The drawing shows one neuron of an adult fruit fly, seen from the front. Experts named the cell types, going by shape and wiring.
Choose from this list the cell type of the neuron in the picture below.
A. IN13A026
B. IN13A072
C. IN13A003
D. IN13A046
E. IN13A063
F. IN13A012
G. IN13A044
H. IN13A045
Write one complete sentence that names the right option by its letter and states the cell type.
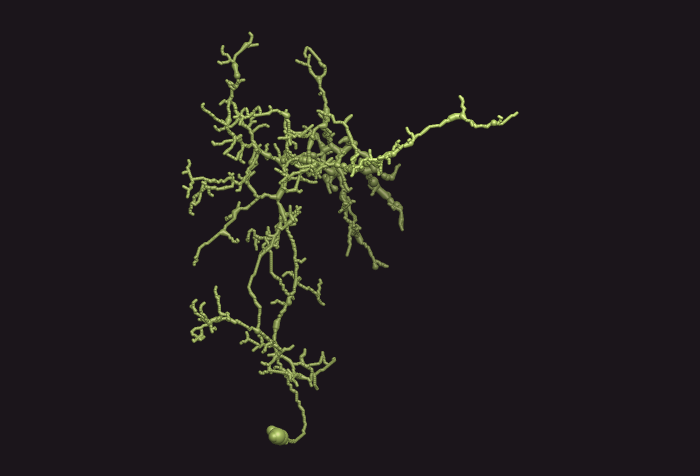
The neuron represents the cell type IN13A045, found under option H.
